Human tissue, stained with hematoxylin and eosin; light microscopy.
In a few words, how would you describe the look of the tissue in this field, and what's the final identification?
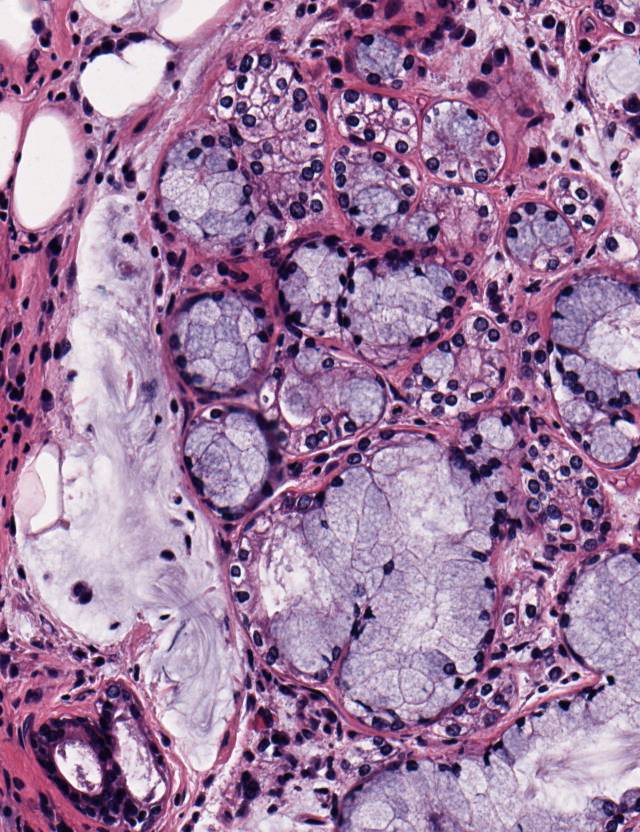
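Mucous acini fill most of the field; cytoplasm pale grey-blue, foamy. Their nuclei dark, flattened, pushed to the outer cell edge. Thin pink fibrous strands with scattered small nuclei separate the acini. Upper left corner: a few empty white fat cells. Tissue: minor salivary gland.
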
